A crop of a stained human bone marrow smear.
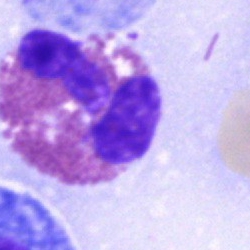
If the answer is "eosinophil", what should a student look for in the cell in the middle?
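In keeping with an eosinophil, the nucleus here is divided into two lobes.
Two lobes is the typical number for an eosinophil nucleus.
The chromatin is also dense and dark purple, as expected.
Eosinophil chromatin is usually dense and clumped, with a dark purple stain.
The nucleus lies toward the upper and right part of the cell, and small clear white spots are scattered among the granules.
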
